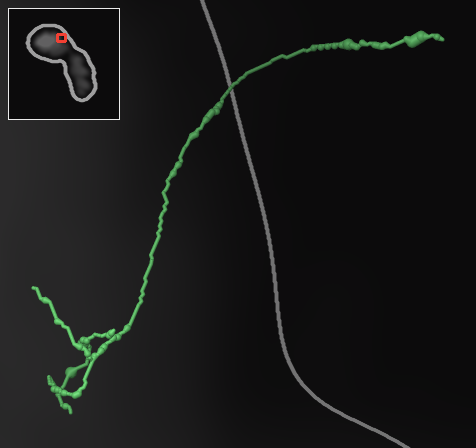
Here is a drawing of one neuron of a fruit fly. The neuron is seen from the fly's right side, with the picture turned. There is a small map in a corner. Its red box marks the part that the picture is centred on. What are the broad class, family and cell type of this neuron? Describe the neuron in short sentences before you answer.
No cell body is drawn. There are a dozen or fewer branch ends. It is a sensory neuron entering the brain. The name of its family is class mechanosensory. The cell type is BM_InOm.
